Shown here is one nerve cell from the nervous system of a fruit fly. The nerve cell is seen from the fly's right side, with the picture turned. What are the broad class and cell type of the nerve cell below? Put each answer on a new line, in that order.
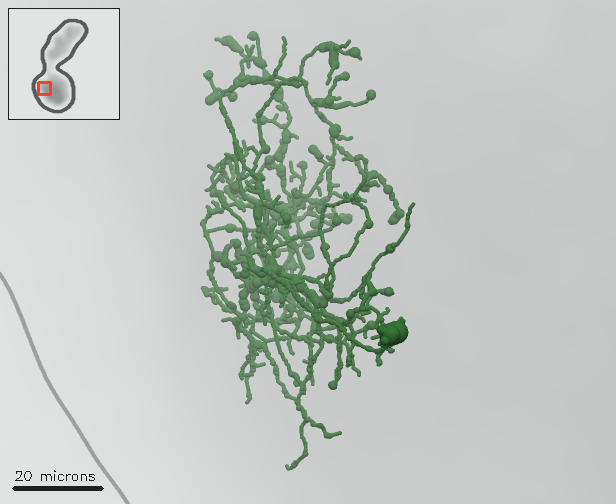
central-brain intrinsic neuron
GNG248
